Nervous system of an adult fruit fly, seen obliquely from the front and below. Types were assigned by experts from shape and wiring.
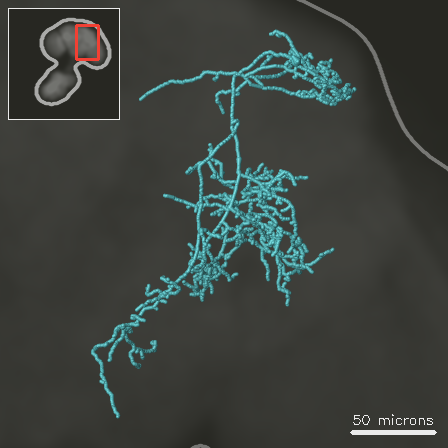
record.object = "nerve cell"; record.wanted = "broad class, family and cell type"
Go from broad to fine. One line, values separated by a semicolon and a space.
central-brain intrinsic neuron; hemilineage CREa2_ventral; LAL026_a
